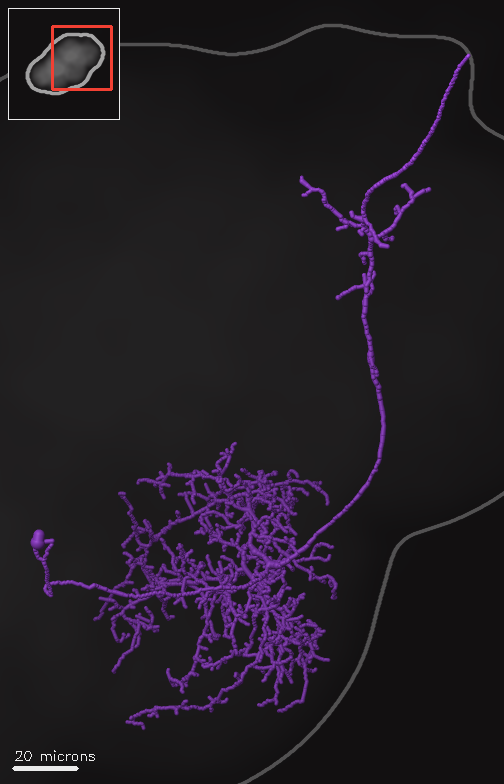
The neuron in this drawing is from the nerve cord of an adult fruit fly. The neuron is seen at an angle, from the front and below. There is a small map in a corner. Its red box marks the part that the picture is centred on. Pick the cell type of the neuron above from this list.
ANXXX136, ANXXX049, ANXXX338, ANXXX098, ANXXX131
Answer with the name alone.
ANXXX049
